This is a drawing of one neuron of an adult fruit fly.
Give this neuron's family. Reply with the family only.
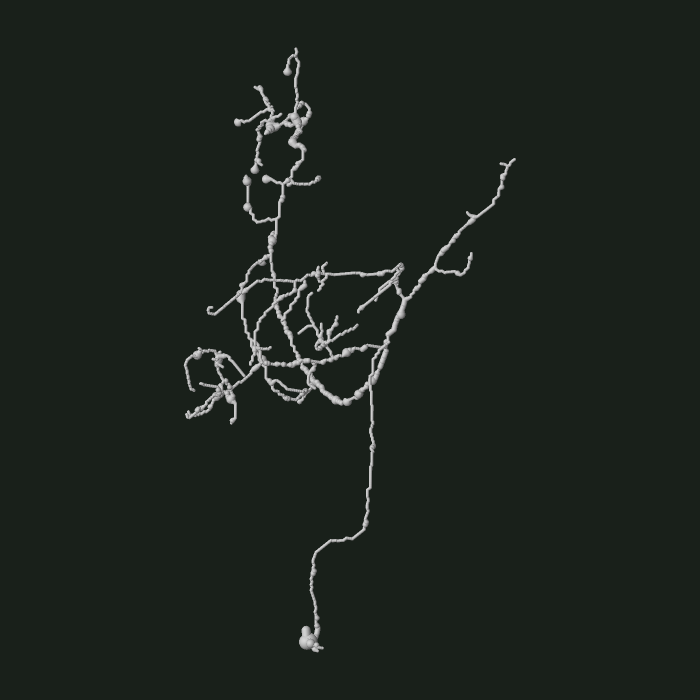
hemilineage LB3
